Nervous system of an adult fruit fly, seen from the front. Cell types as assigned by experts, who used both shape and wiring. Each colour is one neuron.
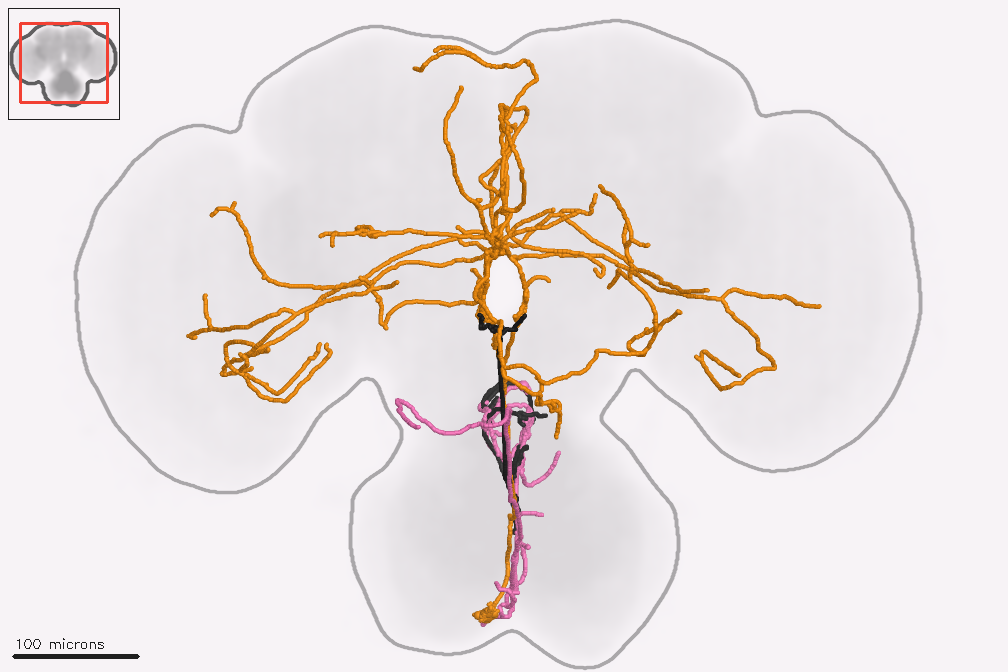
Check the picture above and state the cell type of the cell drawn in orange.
AN27X013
